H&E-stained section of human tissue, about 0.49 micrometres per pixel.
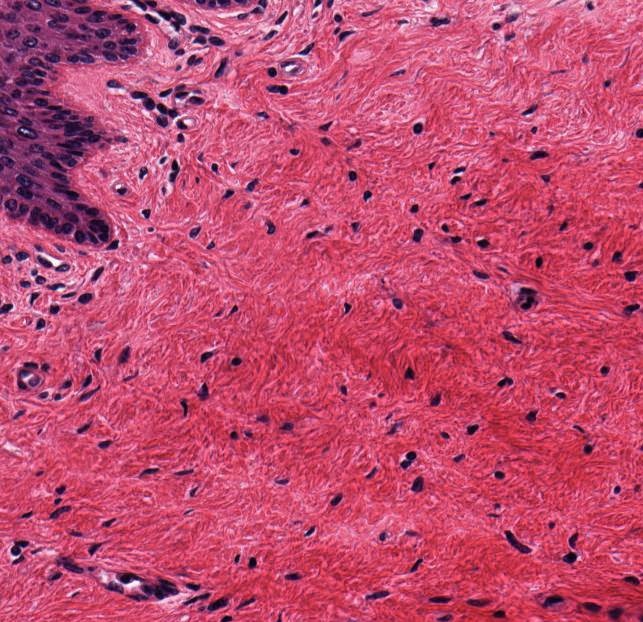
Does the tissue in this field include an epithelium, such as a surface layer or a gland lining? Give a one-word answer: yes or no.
Yes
